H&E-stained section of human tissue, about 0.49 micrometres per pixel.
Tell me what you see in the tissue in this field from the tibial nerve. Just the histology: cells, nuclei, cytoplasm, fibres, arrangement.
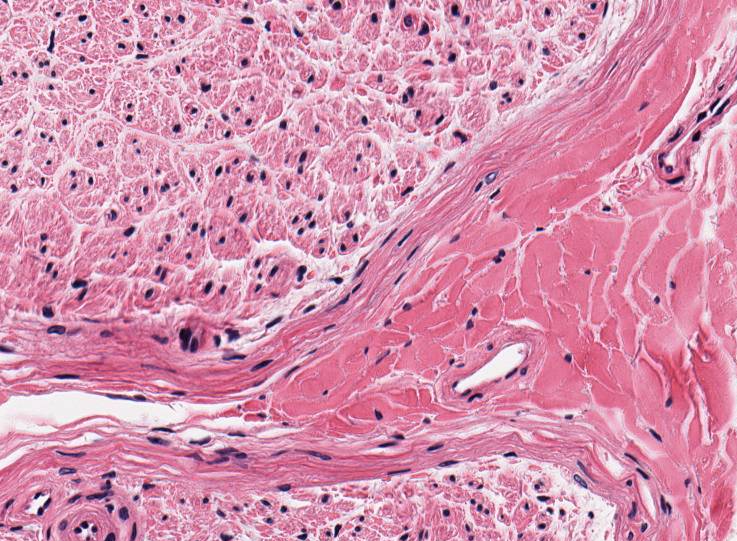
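Smooth muscle cells cut in cross-section fill the upper left, grouped into small bundles. Within these bundles each nucleus is small, dark and roundish and sits singly in pale pink cytoplasm. Wavy fibres with elongated dark nuclei form a band running diagonally from the lower left towards the upper right. Just right of the centre lies a small thin-walled vessel whose lumen is empty and slit-like.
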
